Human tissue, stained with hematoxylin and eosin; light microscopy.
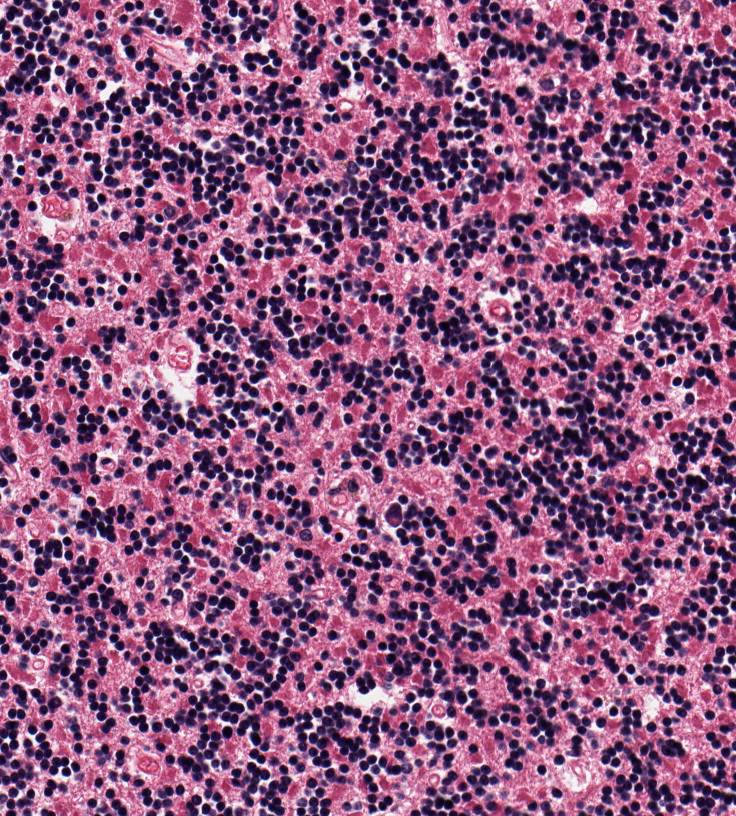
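Cerebellum: look how densely the small dark nuclei pack the whole field, evenly, with no layering or zonation. Each nucleus is small, round, uniform and deeply stained by haematoxylin, with almost no visible cytoplasm around it. Notice too that no glands, epithelium or follicles are present.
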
